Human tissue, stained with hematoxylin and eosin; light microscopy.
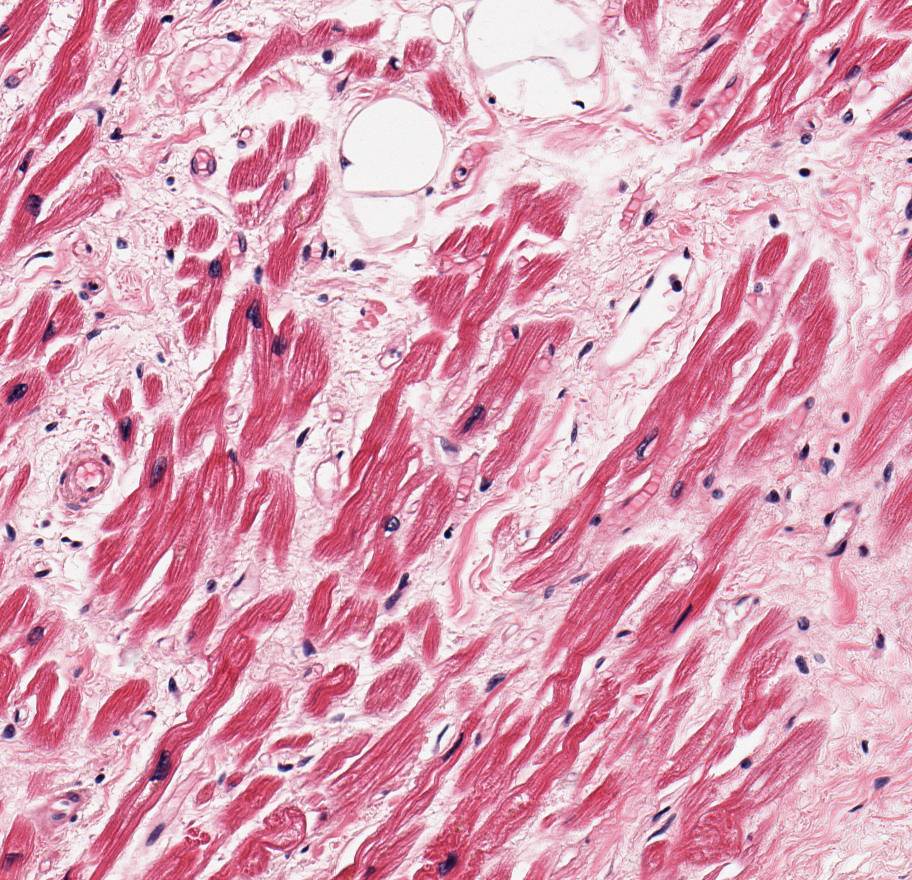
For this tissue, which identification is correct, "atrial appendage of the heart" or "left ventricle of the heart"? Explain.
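Answer: atrial appendage of the heart. The muscle fibres are broken into small separate groups by wide areas of pale, loose, finely fibrillar stroma, not gathered into a compact mass.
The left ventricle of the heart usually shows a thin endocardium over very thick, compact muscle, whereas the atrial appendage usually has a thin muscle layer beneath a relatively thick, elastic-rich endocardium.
The fibres stain a deep, strongly eosinophilic red-pink, and their nuclei lie in the middle rather than at the edges.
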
